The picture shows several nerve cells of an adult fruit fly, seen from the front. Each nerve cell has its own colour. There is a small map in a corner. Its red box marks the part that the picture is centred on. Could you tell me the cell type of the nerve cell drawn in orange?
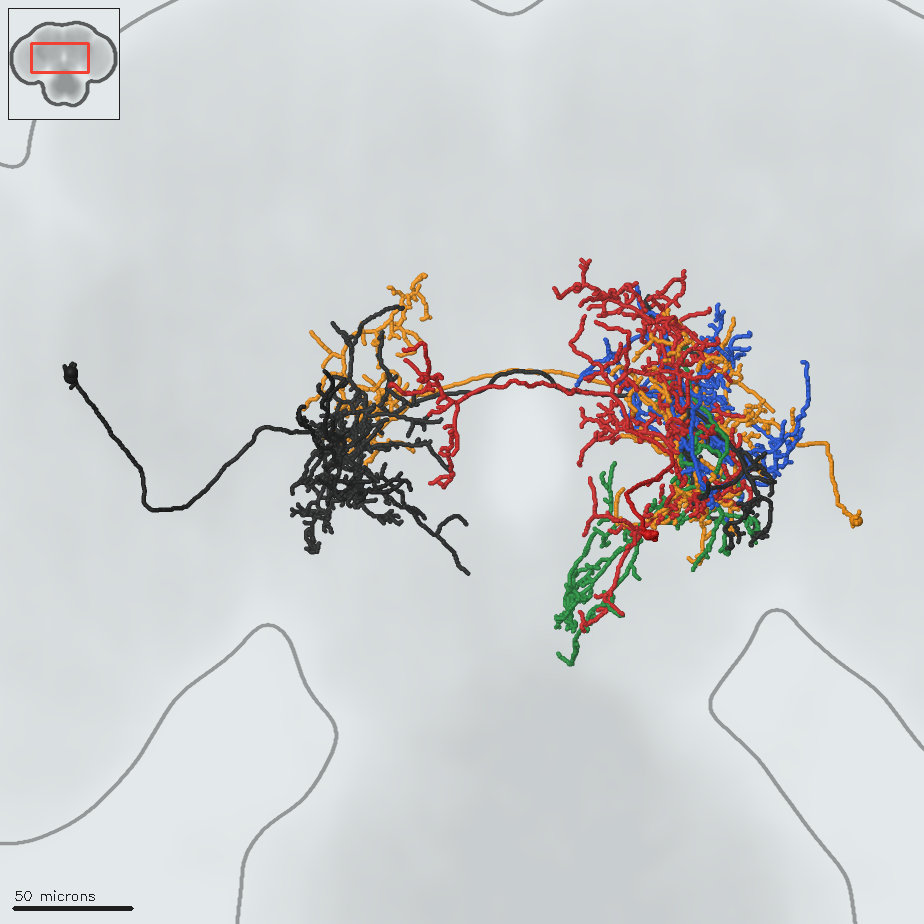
PS303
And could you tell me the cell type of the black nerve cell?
PS061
